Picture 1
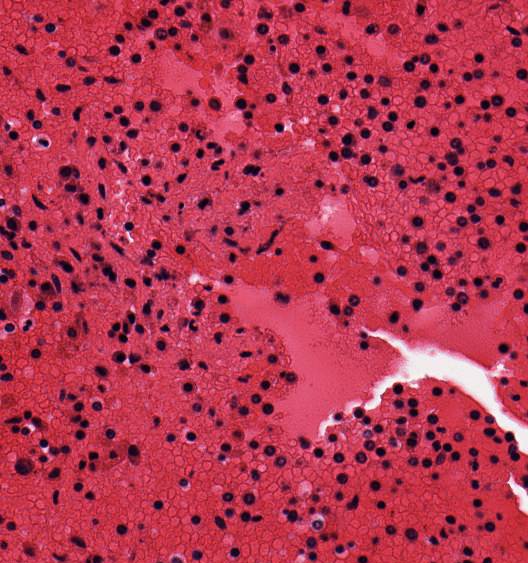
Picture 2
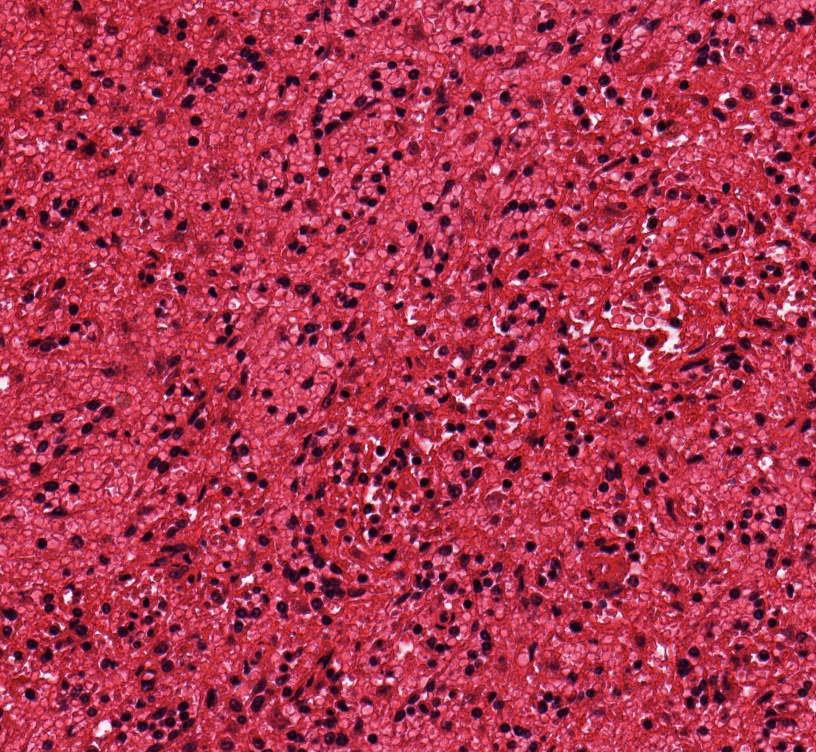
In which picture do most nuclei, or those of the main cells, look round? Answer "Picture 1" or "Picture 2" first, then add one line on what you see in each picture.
Picture 1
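Picture 1: Most of the scattered nuclei are small, round and densely dark-staining.
Picture 2: Elongated, spindle-shaped nuclei line up along thin curving strands that wind through the field, especially in the upper centre and middle right.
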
